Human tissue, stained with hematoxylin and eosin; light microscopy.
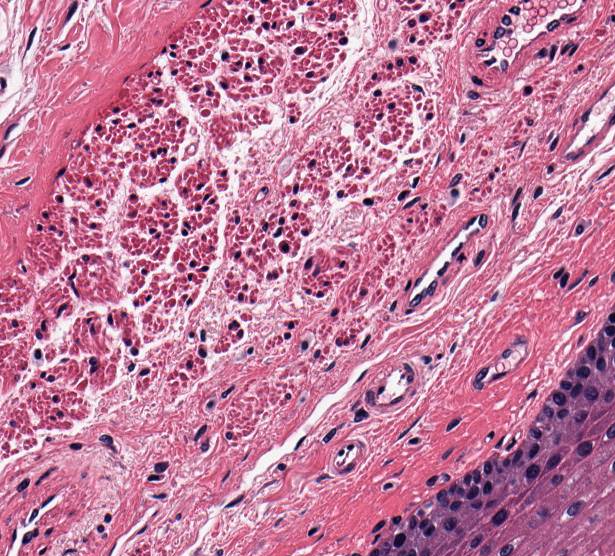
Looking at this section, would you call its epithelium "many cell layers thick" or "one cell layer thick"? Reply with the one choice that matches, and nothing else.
Many cell layers thick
